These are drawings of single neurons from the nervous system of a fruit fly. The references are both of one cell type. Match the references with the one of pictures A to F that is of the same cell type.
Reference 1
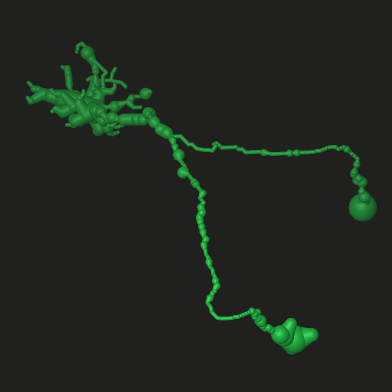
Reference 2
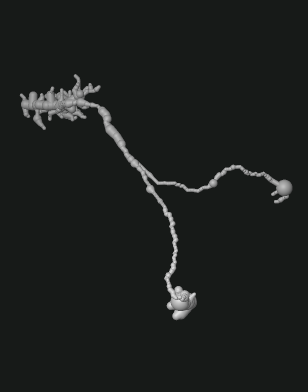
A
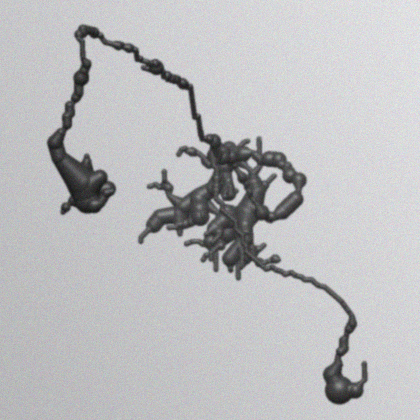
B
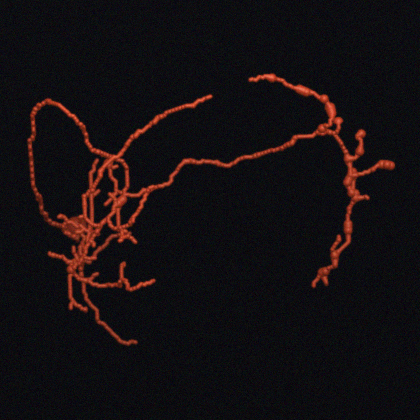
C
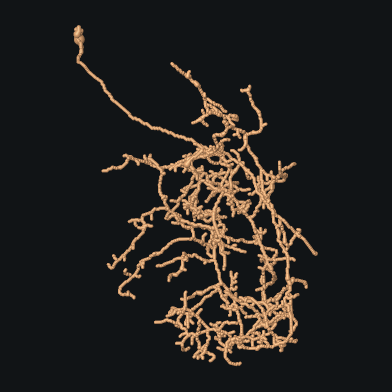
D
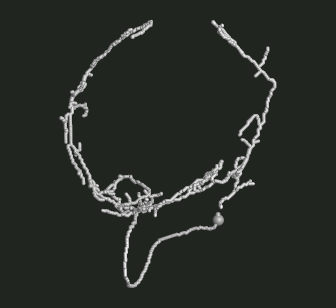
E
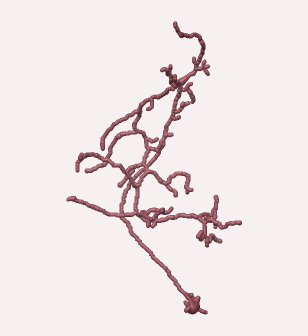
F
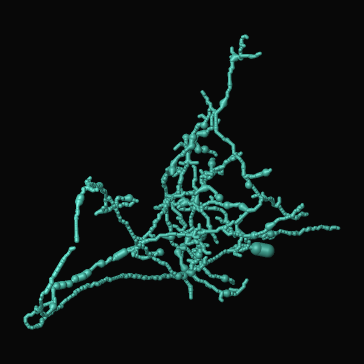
Picture A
